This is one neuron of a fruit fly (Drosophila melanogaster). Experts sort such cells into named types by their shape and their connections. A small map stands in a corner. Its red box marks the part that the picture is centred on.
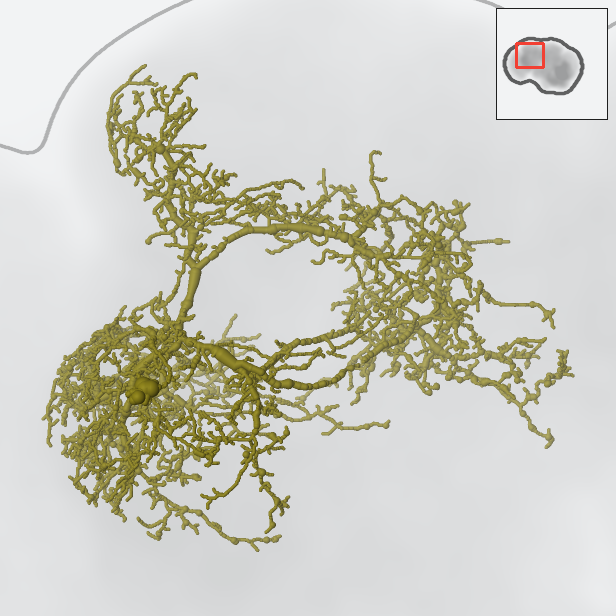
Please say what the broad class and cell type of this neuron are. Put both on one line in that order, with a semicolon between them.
central-brain intrinsic neuron; AVLP442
